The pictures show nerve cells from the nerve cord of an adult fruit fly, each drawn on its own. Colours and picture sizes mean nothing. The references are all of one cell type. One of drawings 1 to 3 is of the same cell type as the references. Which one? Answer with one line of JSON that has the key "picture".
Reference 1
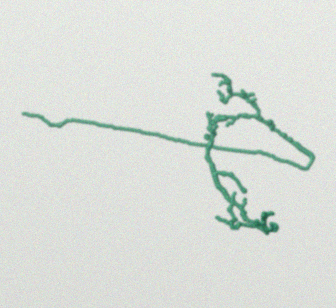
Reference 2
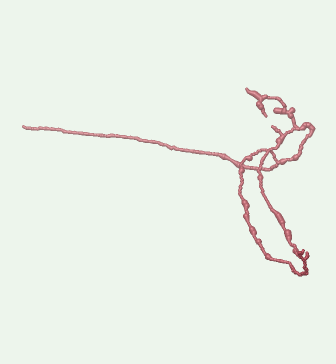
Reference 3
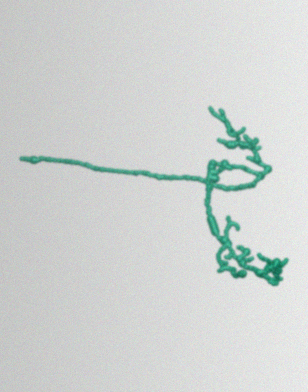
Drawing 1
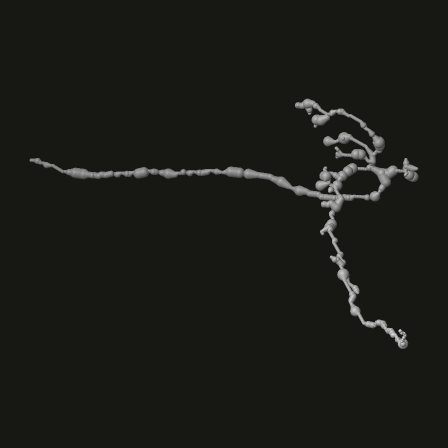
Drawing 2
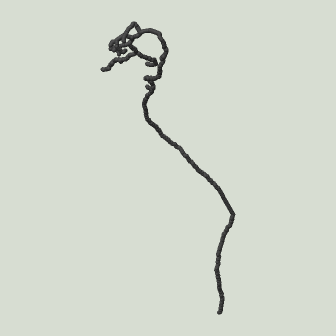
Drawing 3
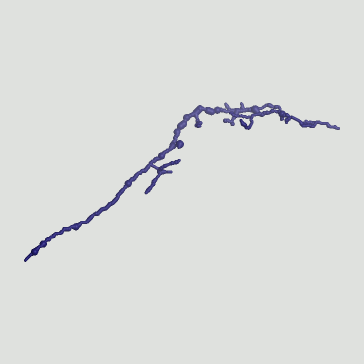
{"picture": 1}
